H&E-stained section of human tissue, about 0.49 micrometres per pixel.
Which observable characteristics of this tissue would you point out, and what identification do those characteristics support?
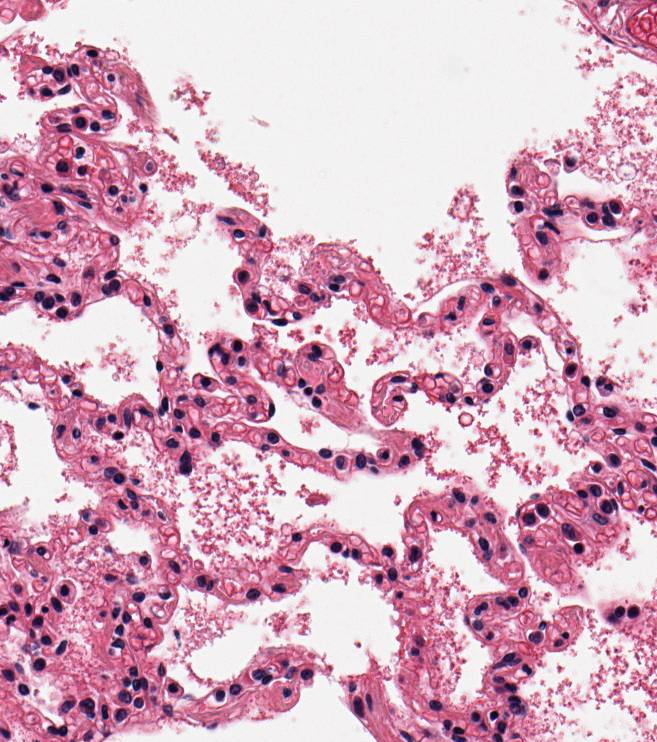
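Look at the septa first: their capillaries are packed with red blood cells. Out in the open spaces between them, free red blood cells lie loosely scattered. The nuclei in the septa are small, round to oval and darkly stained. You won't find a gland anywhere in the field. This is lung.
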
